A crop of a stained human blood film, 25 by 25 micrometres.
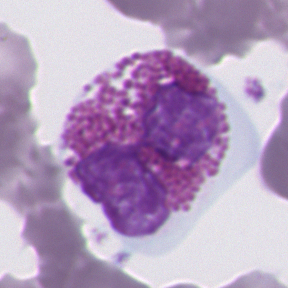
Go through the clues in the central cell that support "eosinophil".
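In this eosinophil the nucleus has two lobes lying on a diagonal, one at the upper right and one at the lower left.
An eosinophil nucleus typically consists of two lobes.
In that respect the nucleus goes with the name. Coarse, round granules crowd the cytoplasm.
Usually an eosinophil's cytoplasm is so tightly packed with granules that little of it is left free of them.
The crowding seen here agrees with that. The granules are a reddish-pink colour.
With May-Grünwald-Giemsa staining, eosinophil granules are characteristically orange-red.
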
